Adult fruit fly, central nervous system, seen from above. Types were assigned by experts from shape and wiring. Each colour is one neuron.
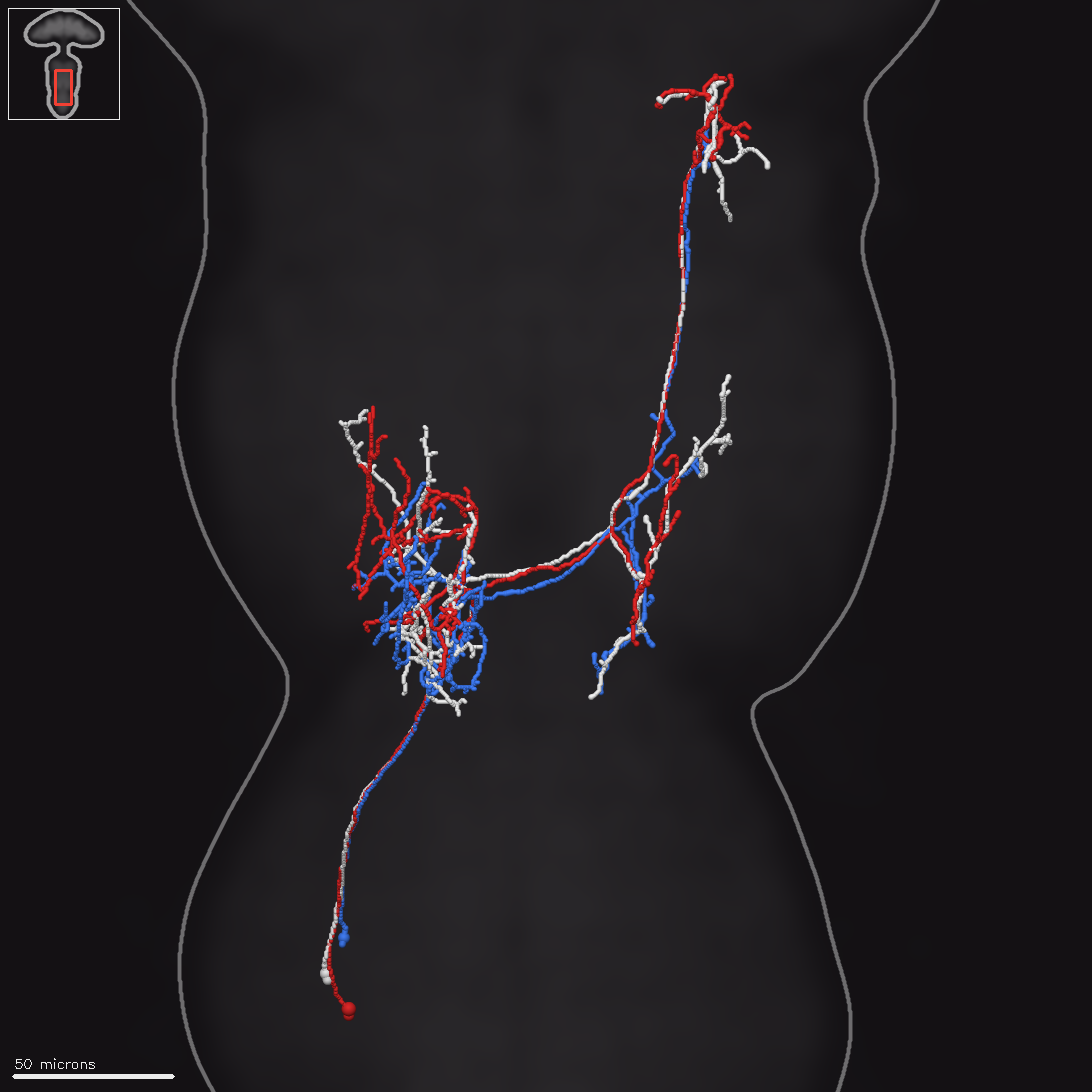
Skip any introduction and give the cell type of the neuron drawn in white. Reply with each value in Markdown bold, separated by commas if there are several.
**IN07B083_d**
